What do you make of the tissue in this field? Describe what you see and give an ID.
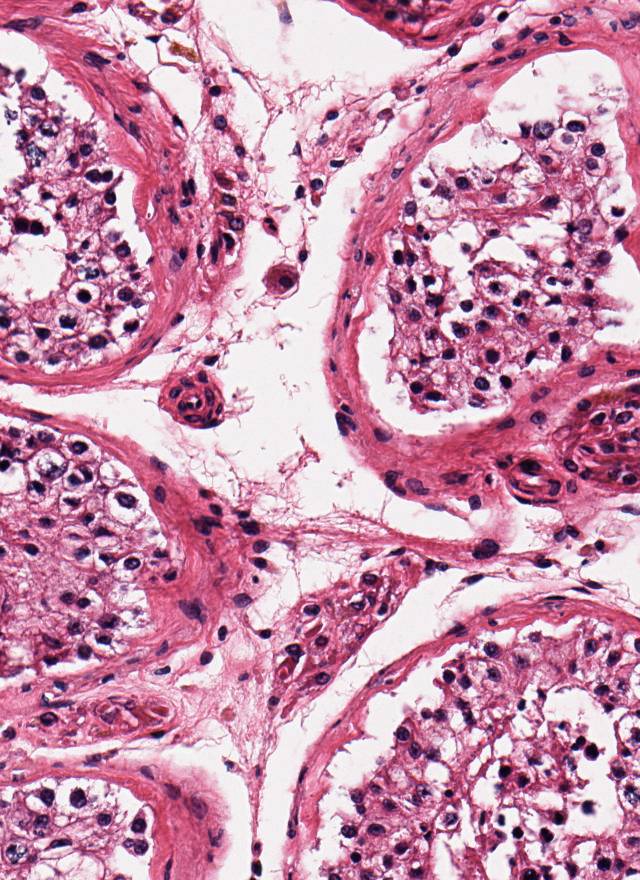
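The corners of the field hold rounded tubules in cross-section, with looser tissue between them centrally. A thick band of pink, layered fibrous tissue with flattened spindle-shaped nuclei surrounds each tubule. Within, the tubules are crowded with cells that have rounded dark nuclei and pale, clear cytoplasm. Small groups of cells with ample pink cytoplasm lie between tubules in the lower centre. The tissue is testis.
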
